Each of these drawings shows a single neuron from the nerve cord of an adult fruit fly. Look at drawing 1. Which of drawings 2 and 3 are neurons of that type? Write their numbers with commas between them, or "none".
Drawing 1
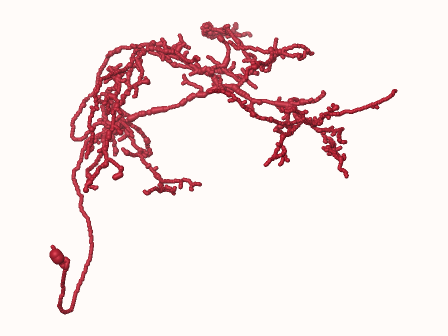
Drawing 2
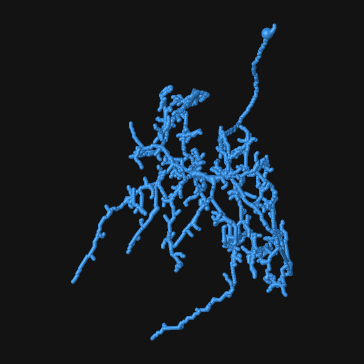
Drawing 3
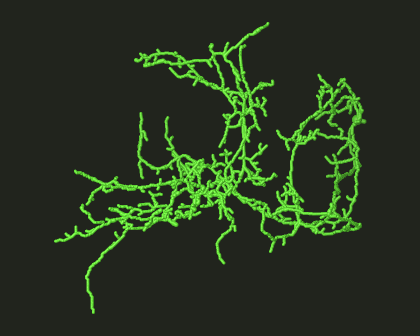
none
